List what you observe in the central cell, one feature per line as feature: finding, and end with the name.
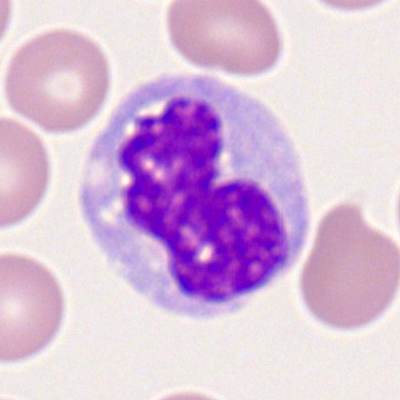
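Outline: round and smooth all the way around.
Nucleus: deeply notched into two broad lobes, joined by a thick waist.
Nucleoli: look closely, none can be seen.
Cytoplasm: pale greyish blue.
Name: monocyte.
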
